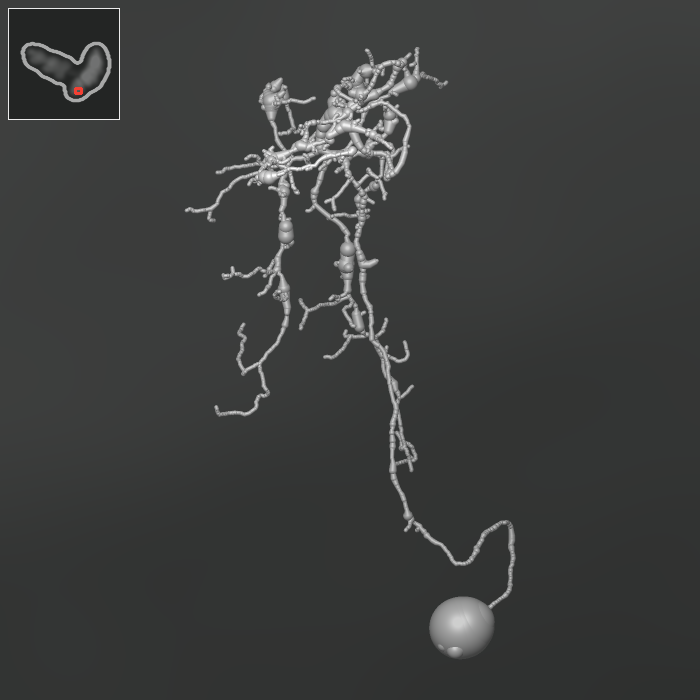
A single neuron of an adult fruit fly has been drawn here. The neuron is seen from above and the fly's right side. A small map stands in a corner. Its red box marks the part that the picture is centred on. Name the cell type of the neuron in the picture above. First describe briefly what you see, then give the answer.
The picture shows dozens of branch ends. As drawn here it is taller than it is wide. It is an optic-lobe intrinsic neuron. It is of cell type Dm2.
